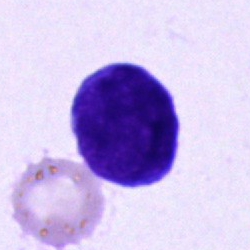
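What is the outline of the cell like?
Smooth and rounded to slightly oval, with no projections from the surface.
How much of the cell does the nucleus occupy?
Nearly all of it; no clear rim of cytoplasm is visible.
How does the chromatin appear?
Dense, and stained dark purple throughout.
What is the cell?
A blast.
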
